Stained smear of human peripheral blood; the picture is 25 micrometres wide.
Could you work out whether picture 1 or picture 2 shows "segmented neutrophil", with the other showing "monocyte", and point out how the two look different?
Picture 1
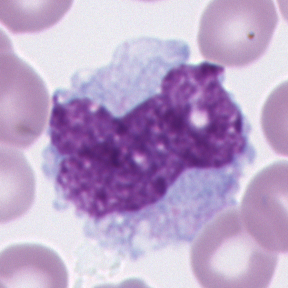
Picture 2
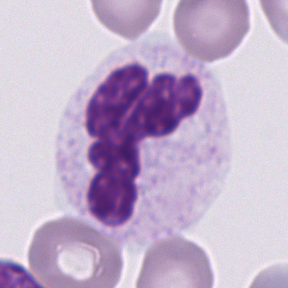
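The monocyte is in picture 1 and the segmented neutrophil in picture 2. Point one, the outline: the monocyte's border is irregular and frayed, whereas the segmented neutrophil's is smooth and round to oval. Point two, the cytoplasm: in the monocyte it is pale greyish blue and holds no coarse orange or dark purple granules, while in the segmented neutrophil it is abundant and pale pinkish-lilac.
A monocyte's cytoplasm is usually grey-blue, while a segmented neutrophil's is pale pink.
Point three, the nucleus: in the monocyte it stretches across the cell from the left edge to the right side, with a small round clear spot lying over its upper right part. In the segmented neutrophil the chromatin is dense, clumped and dark purple, and no nucleoli are visible.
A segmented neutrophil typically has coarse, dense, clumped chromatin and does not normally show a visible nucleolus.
Point four, the surroundings: red cells lie around the monocyte on all sides, and close against the segmented neutrophil at its top and bottom.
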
